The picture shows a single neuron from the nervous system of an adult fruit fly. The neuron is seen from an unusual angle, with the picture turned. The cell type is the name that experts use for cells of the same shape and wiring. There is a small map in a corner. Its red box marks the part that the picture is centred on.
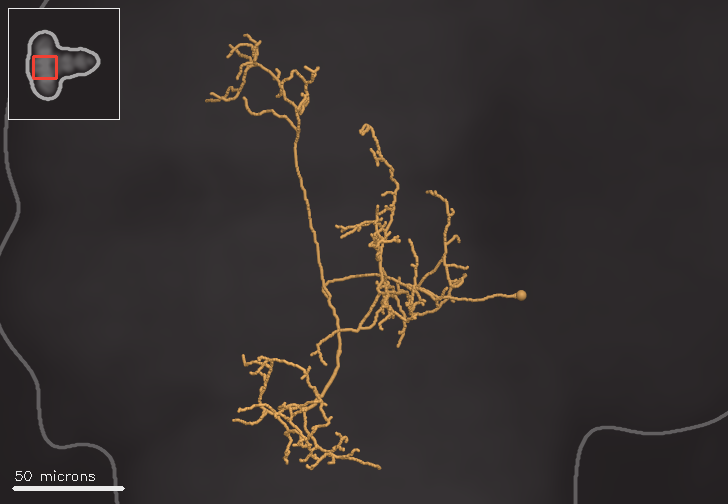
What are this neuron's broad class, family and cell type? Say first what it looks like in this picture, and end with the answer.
The cell body can be seen on the right of the picture. By the scale bar it is about 200 microns tall in this view. The picture shows dozens of branch ends. It is a central-brain intrinsic neuron. The family is hemilineage VLPp2. The cell type is CB3376.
